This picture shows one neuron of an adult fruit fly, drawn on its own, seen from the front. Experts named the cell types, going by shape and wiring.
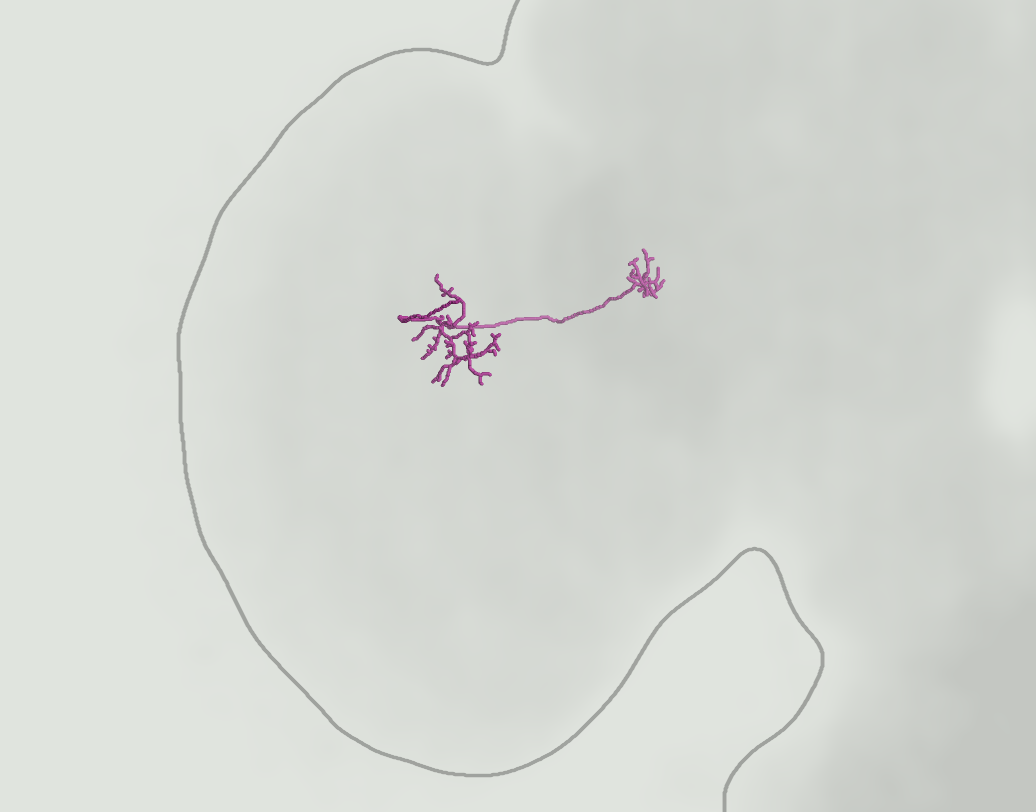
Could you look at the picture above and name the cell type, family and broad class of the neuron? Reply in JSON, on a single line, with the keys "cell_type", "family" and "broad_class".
{"cell_type": "Tm34", "family": "Tm", "broad_class": "optic-lobe intrinsic neuron"}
